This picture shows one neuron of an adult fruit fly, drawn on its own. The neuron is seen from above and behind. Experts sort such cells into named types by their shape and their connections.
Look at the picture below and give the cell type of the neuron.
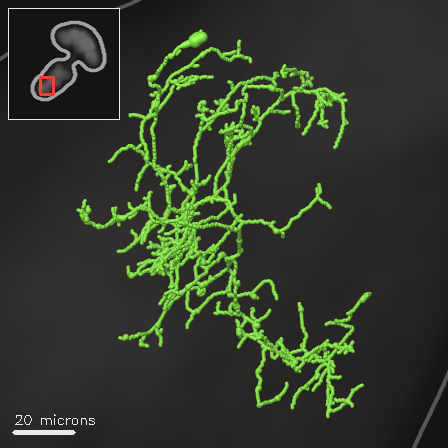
INXXX340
